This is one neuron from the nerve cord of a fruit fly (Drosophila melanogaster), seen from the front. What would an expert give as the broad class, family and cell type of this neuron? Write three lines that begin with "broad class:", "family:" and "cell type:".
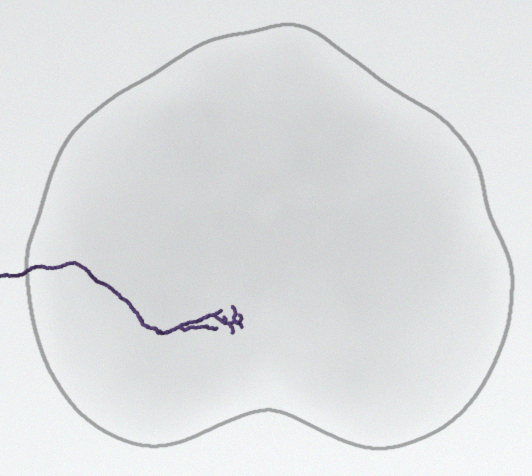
broad class: sensory neuron entering the nerve cord
family: class gustatory
cell type: WG1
